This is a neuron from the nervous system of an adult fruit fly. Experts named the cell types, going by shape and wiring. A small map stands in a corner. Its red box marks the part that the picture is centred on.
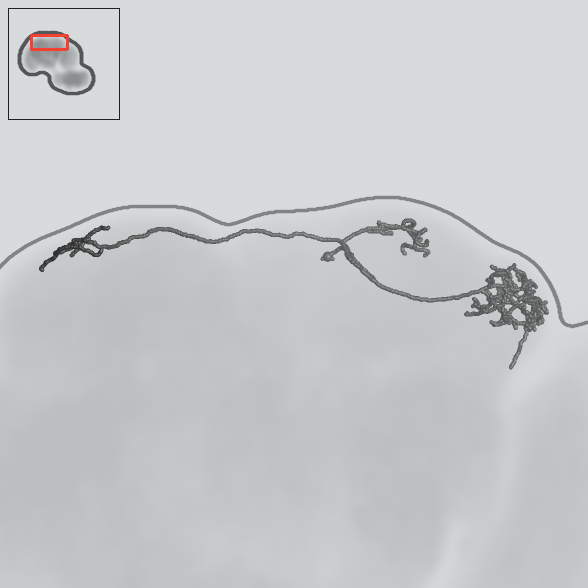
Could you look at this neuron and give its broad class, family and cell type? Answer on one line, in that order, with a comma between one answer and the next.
central-brain intrinsic neuron, hemilineage LHd1, CB3374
